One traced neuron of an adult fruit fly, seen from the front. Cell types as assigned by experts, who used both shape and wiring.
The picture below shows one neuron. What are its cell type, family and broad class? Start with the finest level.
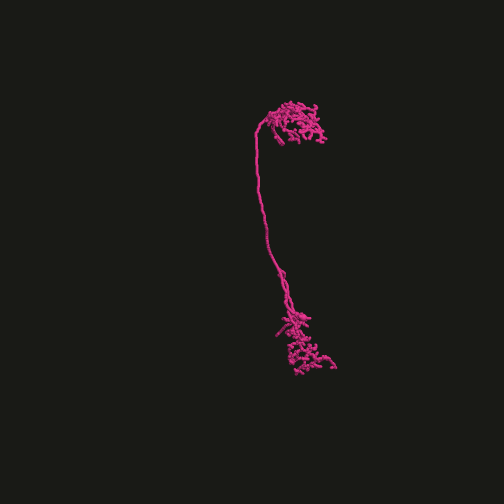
SMP742; hemilineage FLAa2; central-brain intrinsic neuron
